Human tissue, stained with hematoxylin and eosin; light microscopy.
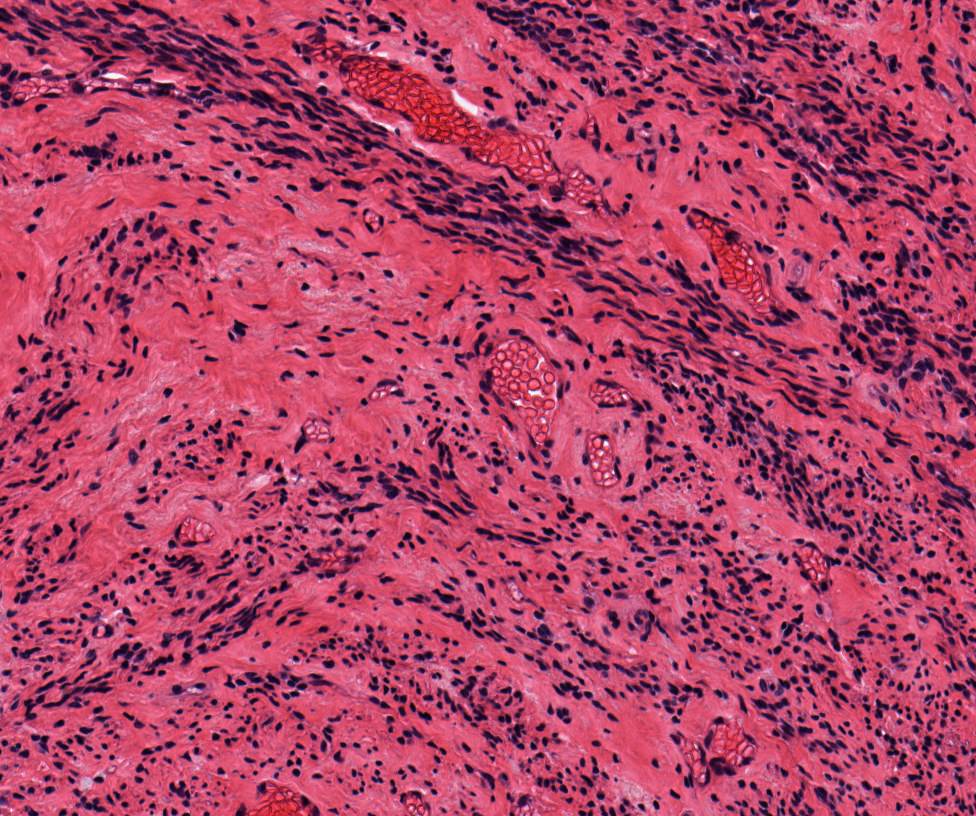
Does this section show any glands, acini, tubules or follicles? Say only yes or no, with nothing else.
No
